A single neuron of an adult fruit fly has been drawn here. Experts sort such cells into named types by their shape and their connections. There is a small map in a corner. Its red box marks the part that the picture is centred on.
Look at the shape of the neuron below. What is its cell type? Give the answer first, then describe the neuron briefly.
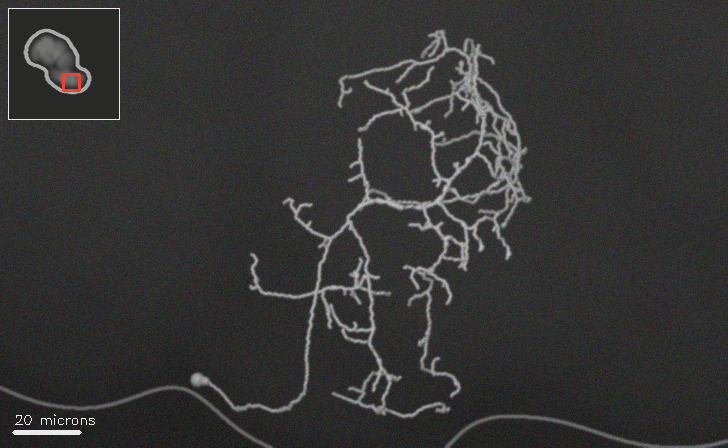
Its cell type is IN04B106. It is a nerve-cord intrinsic neuron. Its cell body lies at the lower left of the picture. By the scale bar it is about 120 microns tall in this view. Dozens of branch ends can be seen.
